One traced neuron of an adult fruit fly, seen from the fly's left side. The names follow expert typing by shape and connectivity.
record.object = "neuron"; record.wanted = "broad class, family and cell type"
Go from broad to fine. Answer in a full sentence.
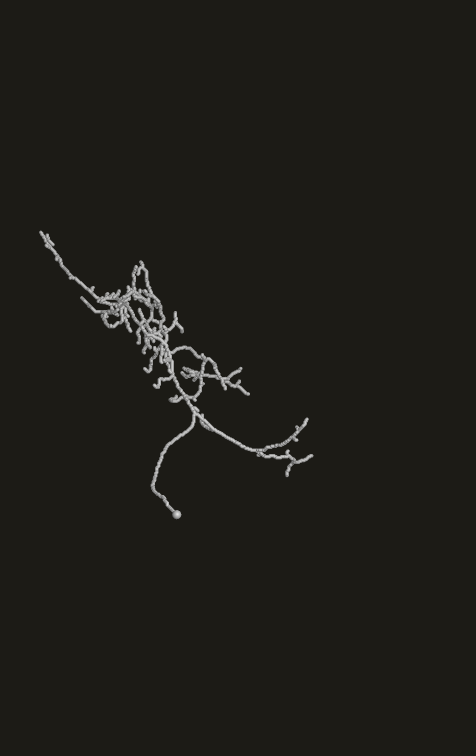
A central-brain intrinsic neuron of hemilineage LALa1_anterior, type LAL060_a.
